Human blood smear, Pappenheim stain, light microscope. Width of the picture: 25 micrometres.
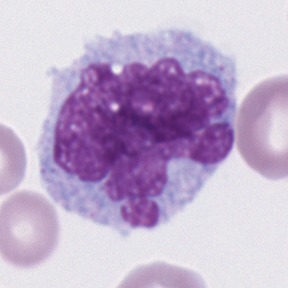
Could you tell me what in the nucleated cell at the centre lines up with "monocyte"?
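This cell is a monocyte, and its features can be weighed against that name one by one.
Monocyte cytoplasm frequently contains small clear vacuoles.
A few tiny clear spots are present here, though they lie over the nucleus. The remaining features are recorded as seen: the cytoplasm is a pale grey-blue, the chromatin looks fine and lacy rather than clumped into coarse dark blocks, and the cell outline is irregular, with faintly frayed edges. The nucleus fills about 60% of the cell's area.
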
